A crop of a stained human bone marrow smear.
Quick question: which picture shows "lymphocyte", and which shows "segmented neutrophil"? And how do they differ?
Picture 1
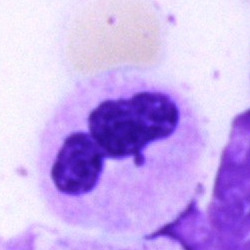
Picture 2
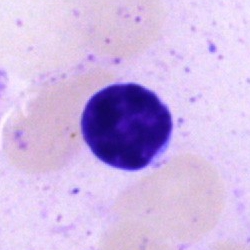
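Of the two, the segmented neutrophil is in picture 1 and the lymphocyte in picture 2. Both have round outlines, smooth in the case of the lymphocyte, and in both the chromatin is dense and dark, with only faint lighter patches in the lymphocyte.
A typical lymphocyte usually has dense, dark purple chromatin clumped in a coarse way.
Neither nucleus shows a nucleolus.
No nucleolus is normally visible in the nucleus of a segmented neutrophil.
The clearest difference is the cytoplasm: abundant and pale lilac in the segmented neutrophil, but scant in the lymphocyte, at most a very thin rim around the nucleus, with no granules seen. Neighbouring cells differ too: a deeply purple-stained cell touches the lower right edge of the segmented neutrophil, while pale red cells lie beside the lymphocyte at its upper left and lower right.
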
